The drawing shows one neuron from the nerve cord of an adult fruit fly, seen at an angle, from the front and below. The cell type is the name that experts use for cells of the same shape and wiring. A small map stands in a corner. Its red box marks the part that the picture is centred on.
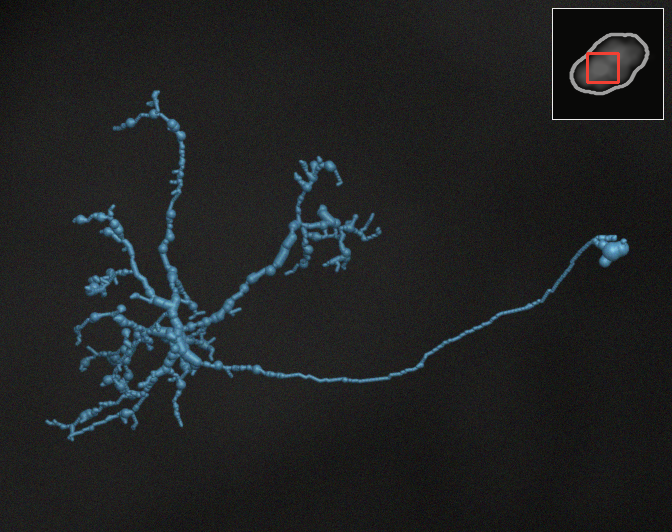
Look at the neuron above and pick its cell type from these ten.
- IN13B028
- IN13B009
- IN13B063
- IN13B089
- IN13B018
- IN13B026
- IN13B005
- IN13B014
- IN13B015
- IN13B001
IN13B063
